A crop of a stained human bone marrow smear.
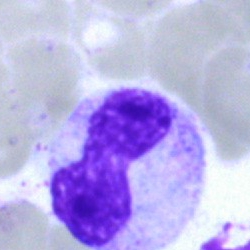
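Band neutrophil. Nucleus toward left of cell; most cytoplasm to its right. Chromatin dark purple, coarsely clumped, small paler patches between clumps. Cytoplasm plentiful, pale greyish-lilac, with scattered fine pinkish-violet granules.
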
